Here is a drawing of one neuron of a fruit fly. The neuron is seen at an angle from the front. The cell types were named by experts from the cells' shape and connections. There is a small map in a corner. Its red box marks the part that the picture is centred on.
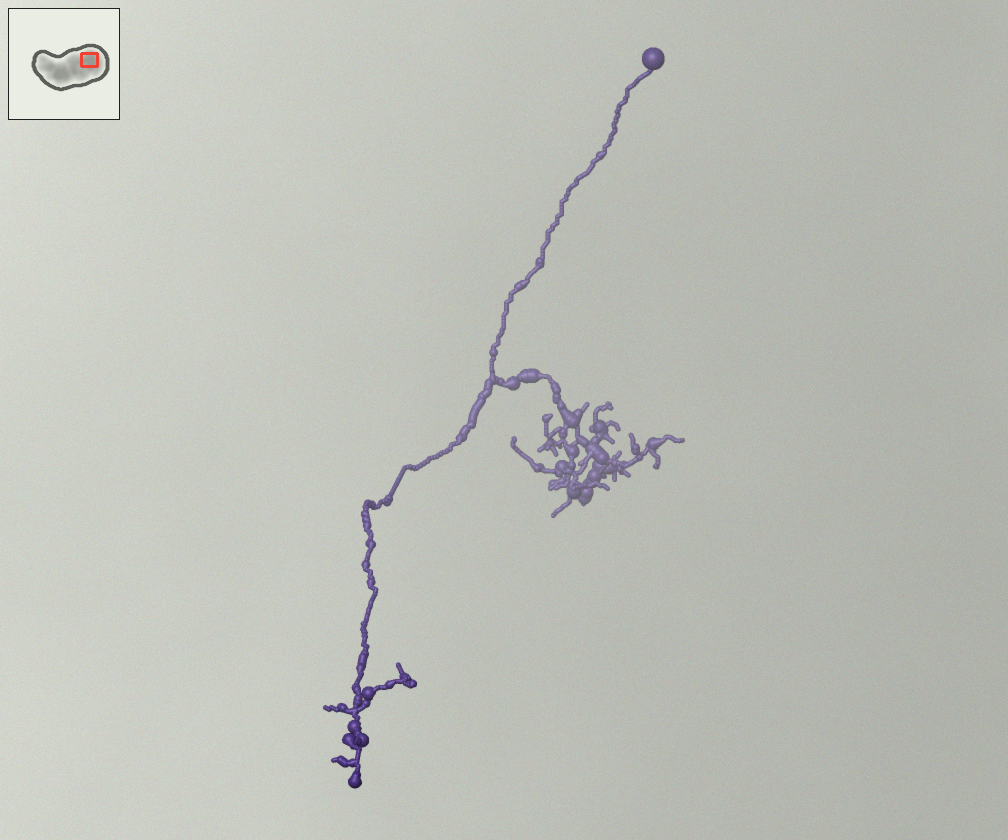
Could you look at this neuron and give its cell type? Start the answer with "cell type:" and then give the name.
cell type: LPC1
